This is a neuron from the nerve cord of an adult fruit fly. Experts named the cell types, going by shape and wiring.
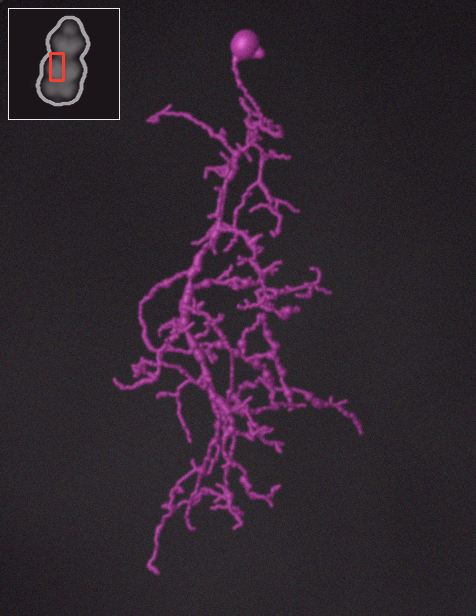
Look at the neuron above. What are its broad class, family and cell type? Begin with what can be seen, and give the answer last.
Dozens of branch ends can be seen. As drawn here it is taller than it is wide. It is a nerve-cord intrinsic neuron. Its family is hemilineage 20A.22A. It is of cell type IN20A.22A063.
